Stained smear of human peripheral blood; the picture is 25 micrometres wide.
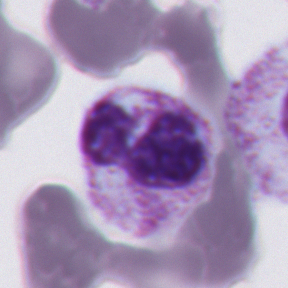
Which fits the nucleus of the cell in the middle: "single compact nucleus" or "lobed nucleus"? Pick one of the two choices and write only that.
Lobed nucleus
